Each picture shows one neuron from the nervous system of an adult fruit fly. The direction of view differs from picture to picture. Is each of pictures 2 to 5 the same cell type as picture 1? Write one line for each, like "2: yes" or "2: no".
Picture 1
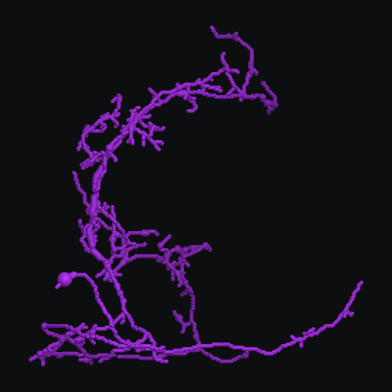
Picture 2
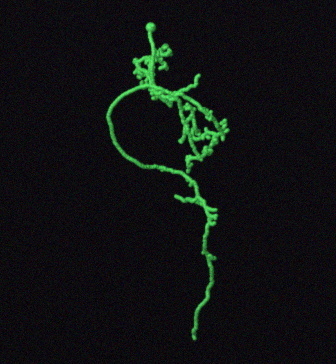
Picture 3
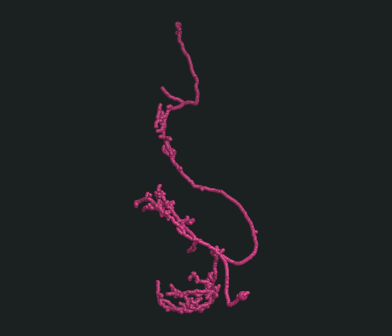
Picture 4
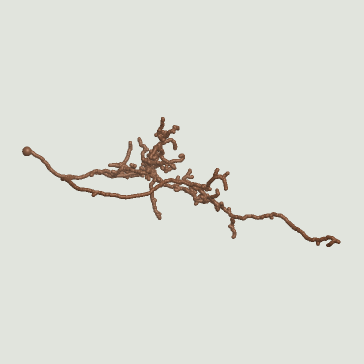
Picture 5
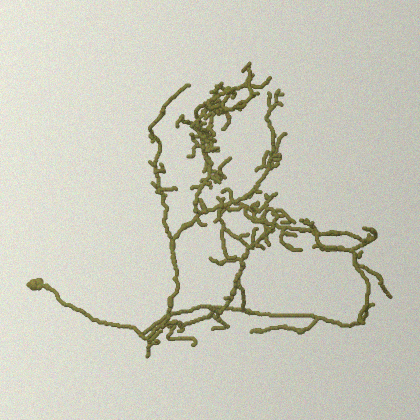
2: no
3: no
4: no
5: yes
